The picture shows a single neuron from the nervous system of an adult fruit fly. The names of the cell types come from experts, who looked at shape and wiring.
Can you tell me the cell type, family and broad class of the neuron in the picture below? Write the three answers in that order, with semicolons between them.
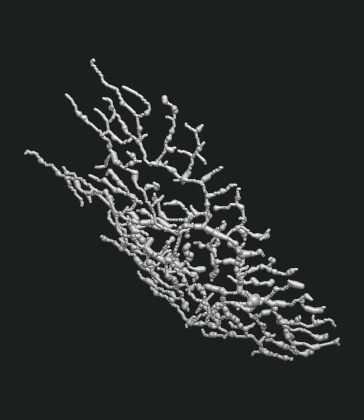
Dm18; Dm; optic-lobe intrinsic neuron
